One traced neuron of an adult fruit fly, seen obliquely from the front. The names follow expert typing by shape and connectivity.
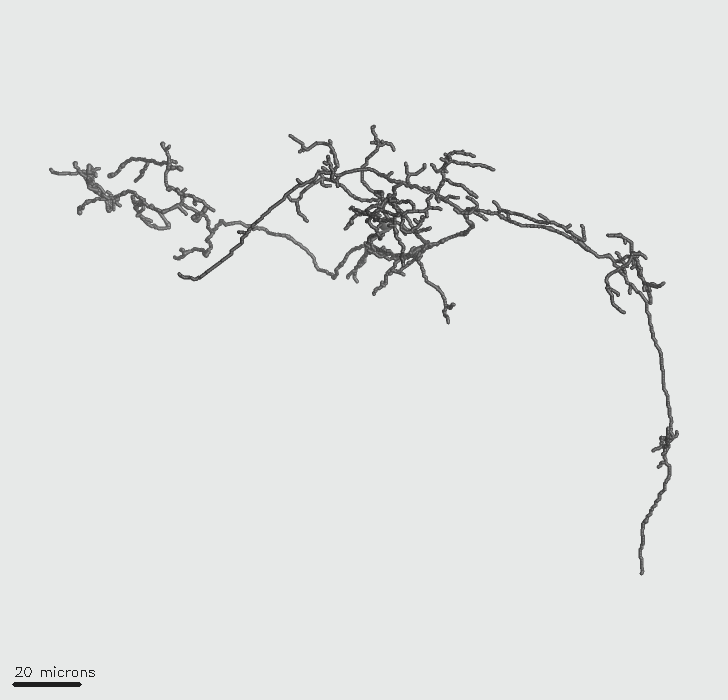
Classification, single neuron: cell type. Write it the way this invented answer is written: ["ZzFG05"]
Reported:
["SMP490"]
